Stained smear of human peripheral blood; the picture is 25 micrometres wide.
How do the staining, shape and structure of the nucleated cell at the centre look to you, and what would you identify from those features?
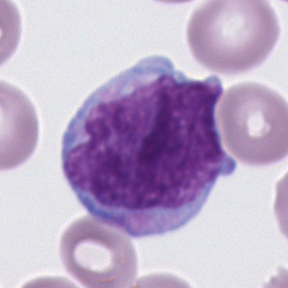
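The cell measures about 16 by 14 micrometres. Its nucleus fills most of it, leaving only a narrow rim of cytoplasm that is widest along the lower edge. A darker crease runs from top to bottom through the middle of the nucleus. Small blunt blebs project from the right margin. This is an atypical promyelocyte.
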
